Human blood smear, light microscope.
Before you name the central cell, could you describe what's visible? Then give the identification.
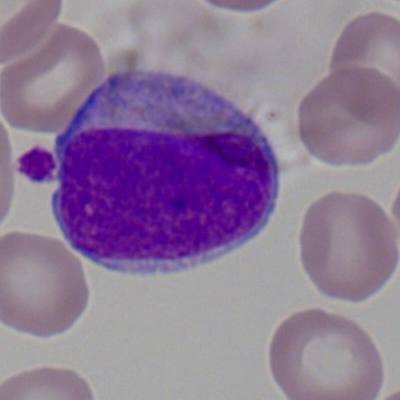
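The cell has a smooth, rounded outline with no surface projections. Along the sides and bottom of the nucleus, the cytoplasm forms only a thin rim. That cytoplasm is bluish, deepest blue at the cell margin, and contains no vacuoles. This is a myeloblast.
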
